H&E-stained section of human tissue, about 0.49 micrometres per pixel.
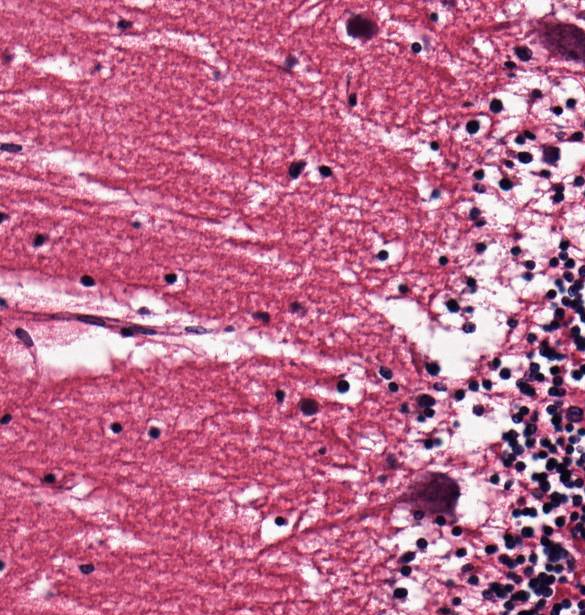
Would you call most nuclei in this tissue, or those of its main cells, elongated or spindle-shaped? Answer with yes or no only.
No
